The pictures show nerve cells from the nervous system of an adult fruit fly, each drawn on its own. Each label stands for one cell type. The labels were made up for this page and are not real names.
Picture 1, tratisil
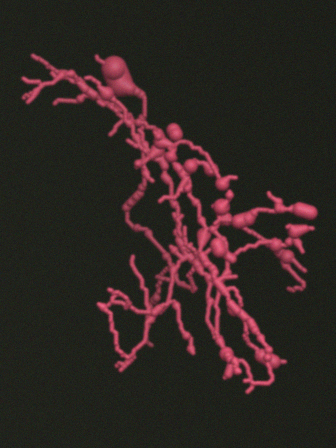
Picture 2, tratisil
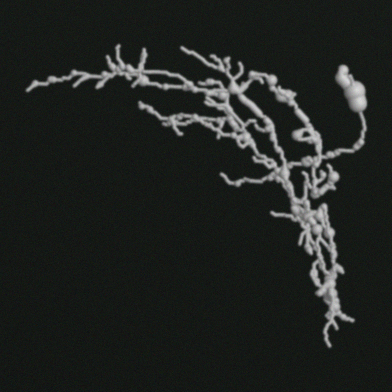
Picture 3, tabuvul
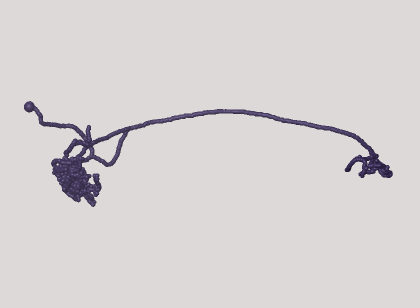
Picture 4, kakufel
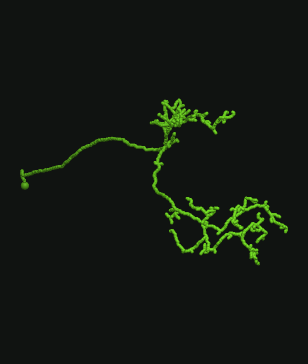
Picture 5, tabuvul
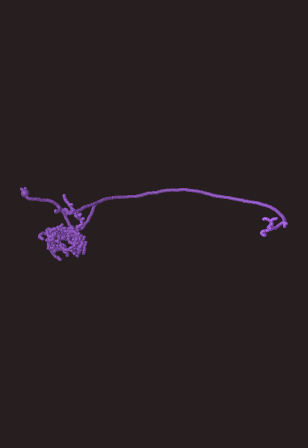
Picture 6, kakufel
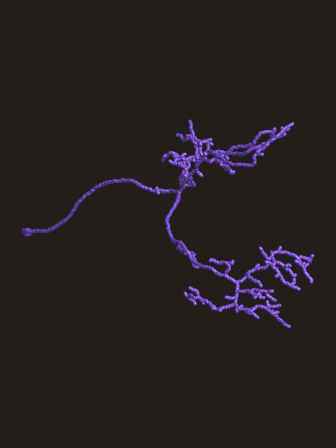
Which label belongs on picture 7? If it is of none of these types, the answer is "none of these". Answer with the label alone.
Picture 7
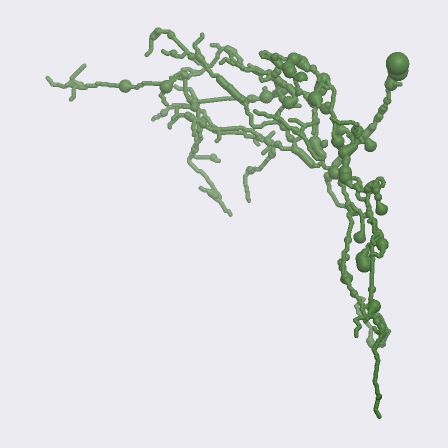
tratisil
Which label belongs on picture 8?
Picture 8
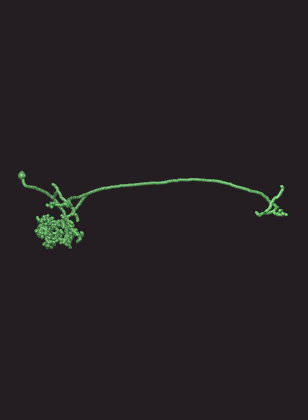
tabuvul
